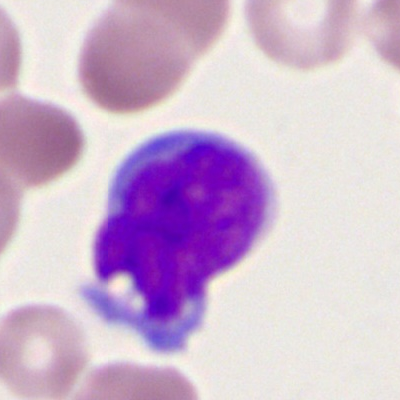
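Myeloblast in a stained human blood smear. The nucleus fills most of the cell, and the cytoplasm forms only a thin rim around most of it. At the lower left, small clear vacuoles lie in the cytoplasm, and the outline bulges out in a ragged tag of cytoplasm.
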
